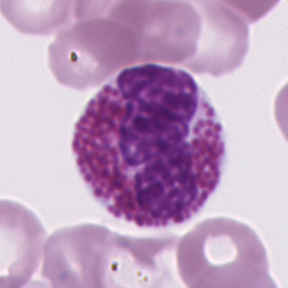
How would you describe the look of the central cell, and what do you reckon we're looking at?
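The cell outline is round and smooth. The nucleus is divided into lobes, and its chromatin is dark purple and coarsely clumped. The cytoplasm is packed with large round granules of even size. The cell is an eosinophil.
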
